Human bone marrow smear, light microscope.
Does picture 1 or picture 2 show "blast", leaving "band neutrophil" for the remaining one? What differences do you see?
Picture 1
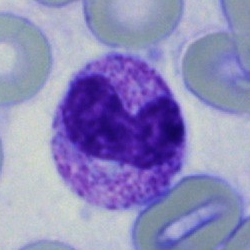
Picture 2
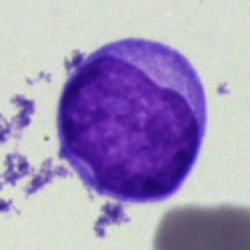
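Assignment: band neutrophil in picture 1, blast in picture 2. Outline check: the band neutrophil is round and smooth, the blast round to slightly oval and smooth. Nucleus check, picture 1: the chromatin is dark purple and coarsely clumped, and no nucleoli can be seen.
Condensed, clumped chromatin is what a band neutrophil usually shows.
Nucleus check, picture 2: the blast's nucleus sits off-centre toward the lower left, leaving a crescent of cytoplasm at the upper right. Cytoplasm check: the band neutrophil has a small pale patch just beneath the middle of its nucleus, while the blast shows no distinct granules. Surroundings check: red cells lie around the band neutrophil without overlapping it, and clumps of small purple fragments lie beside the blast on its left and lower side.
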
